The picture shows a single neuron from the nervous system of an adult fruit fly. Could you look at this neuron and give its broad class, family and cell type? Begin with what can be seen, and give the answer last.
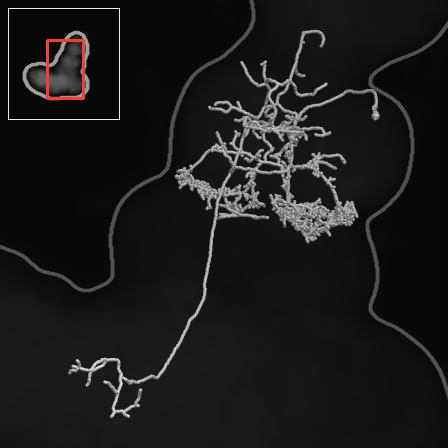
The cell body is at the upper right of the picture. Dozens of branch ends can be seen. Its broad class is ascending neuron. The family is hemilineage 23B. It is of cell type AN23B002.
